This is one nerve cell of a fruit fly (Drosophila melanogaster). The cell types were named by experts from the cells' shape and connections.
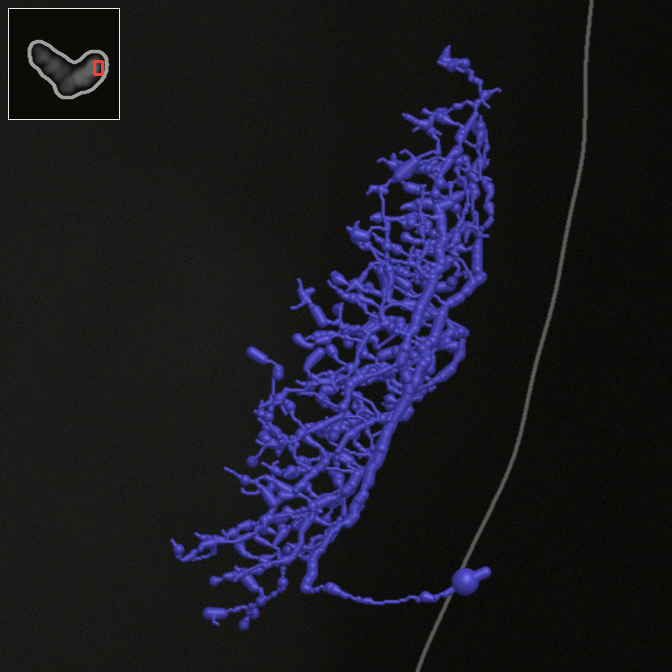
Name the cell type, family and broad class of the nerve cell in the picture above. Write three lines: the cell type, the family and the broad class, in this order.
Dm6
Dm
optic-lobe intrinsic neuron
